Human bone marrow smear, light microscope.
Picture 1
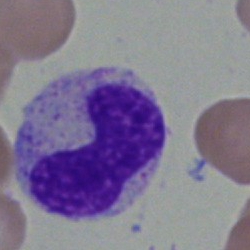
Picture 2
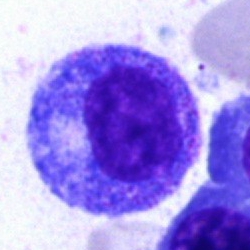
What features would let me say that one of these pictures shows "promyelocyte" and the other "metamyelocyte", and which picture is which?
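The metamyelocyte is in picture 1, the promyelocyte in picture 2. The metamyelocyte's nucleus is kidney-shaped, indented on its upper left side.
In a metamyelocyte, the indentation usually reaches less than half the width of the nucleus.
Its chromatin is dark purple and coarsely clumped, and no nucleoli can be seen.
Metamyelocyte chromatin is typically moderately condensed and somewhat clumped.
A small purple fragment lies just outside the cell, to its lower right. The promyelocyte's nucleus sits off-centre toward the right, and the cytoplasm is widest on the left side.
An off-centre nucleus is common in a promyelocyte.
This cytoplasm stains deep blue, and a pale clear area lies in it just left of the nucleus. Other cells with blue cytoplasm lie against its right and lower-right edge.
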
